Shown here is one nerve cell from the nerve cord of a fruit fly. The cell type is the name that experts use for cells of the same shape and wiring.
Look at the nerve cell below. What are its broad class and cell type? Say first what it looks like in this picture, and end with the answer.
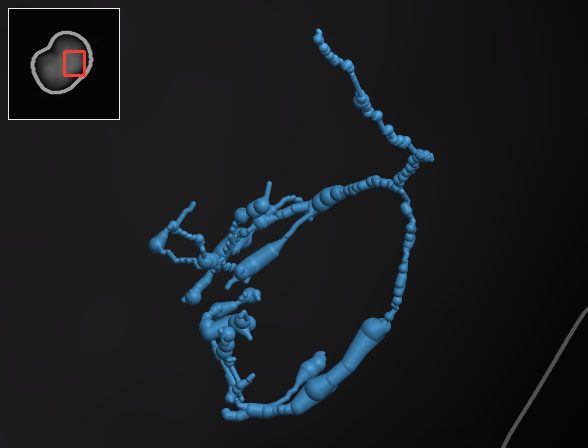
No cell body is drawn. As drawn here it is taller than it is wide. Its broad class is sensory neuron entering the nerve cord. The cell type is SNxx15.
